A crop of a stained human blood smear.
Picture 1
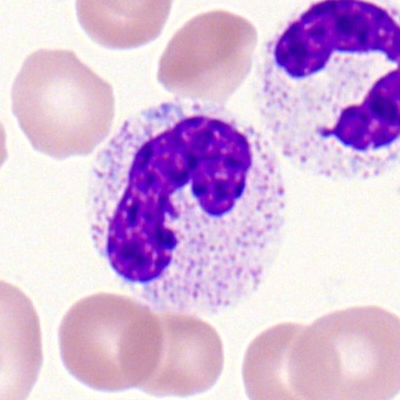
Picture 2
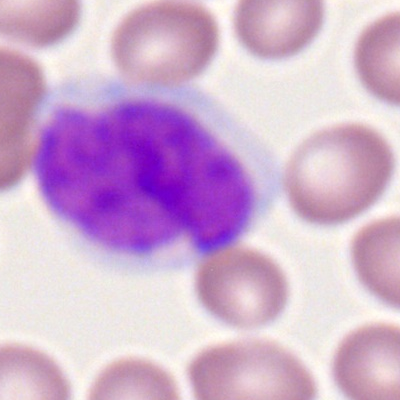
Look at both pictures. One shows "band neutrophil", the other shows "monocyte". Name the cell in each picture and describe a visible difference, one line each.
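In picture 1 we see a band neutrophil: Fine pinkish-purple granules are scattered throughout the cytoplasm.
In picture 2 we see a monocyte: No granules are seen in the cytoplasm.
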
